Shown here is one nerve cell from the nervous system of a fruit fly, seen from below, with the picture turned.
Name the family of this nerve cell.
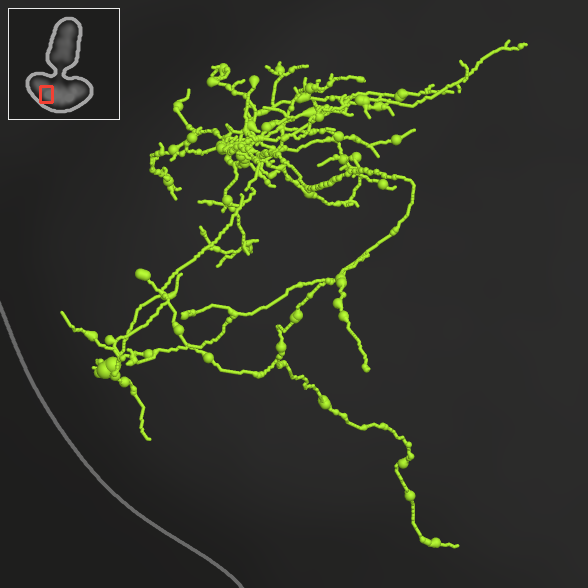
hemilineage VLPl2_posterior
